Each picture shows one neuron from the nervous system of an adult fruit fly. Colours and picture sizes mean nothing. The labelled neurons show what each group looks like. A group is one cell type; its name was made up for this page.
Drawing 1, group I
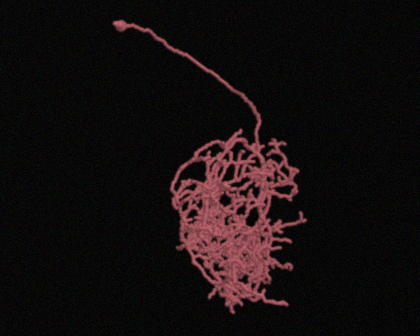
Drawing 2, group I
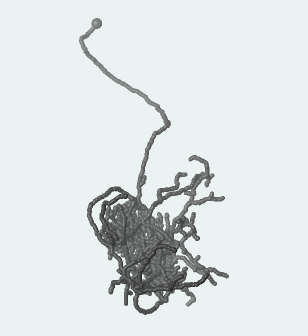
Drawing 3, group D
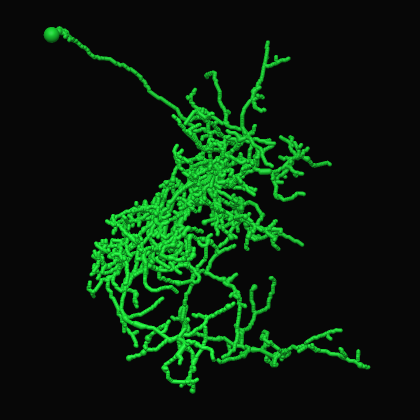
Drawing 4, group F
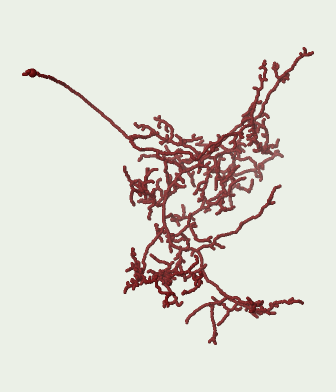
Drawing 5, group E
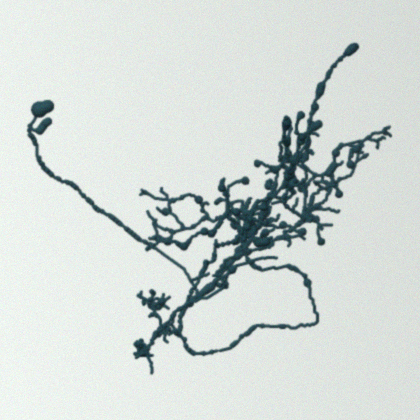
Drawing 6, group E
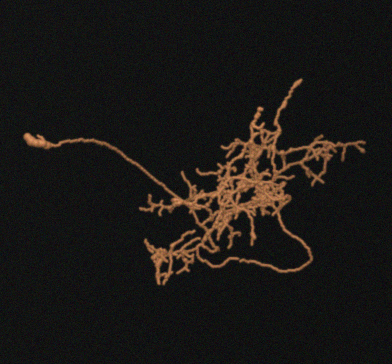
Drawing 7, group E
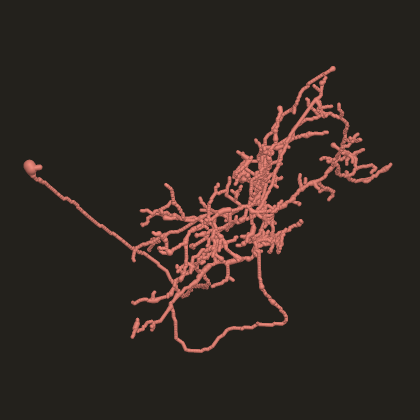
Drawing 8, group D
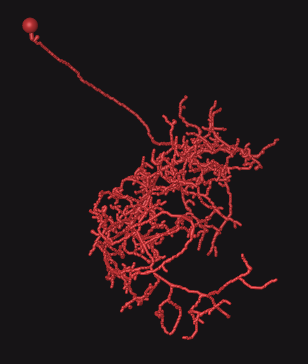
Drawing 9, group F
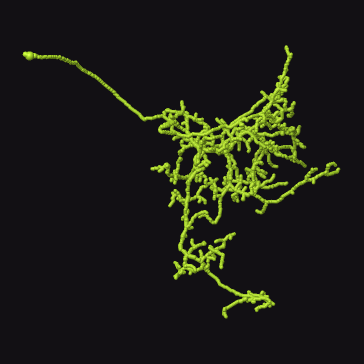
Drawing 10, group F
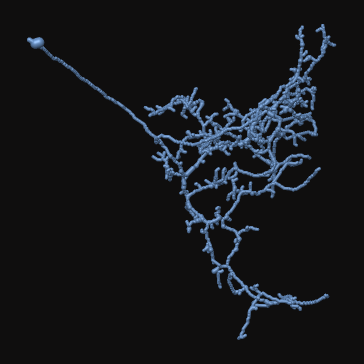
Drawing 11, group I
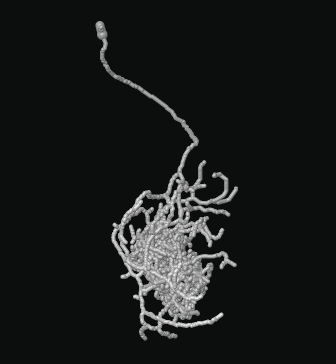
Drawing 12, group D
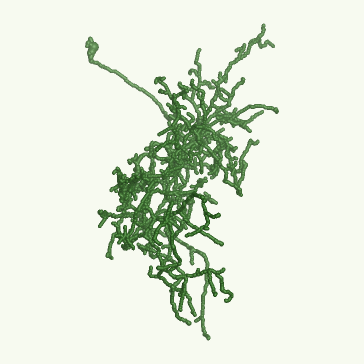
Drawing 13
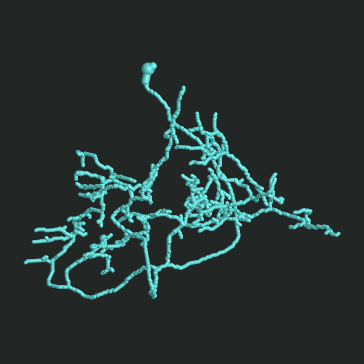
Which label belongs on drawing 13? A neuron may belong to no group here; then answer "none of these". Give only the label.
group E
